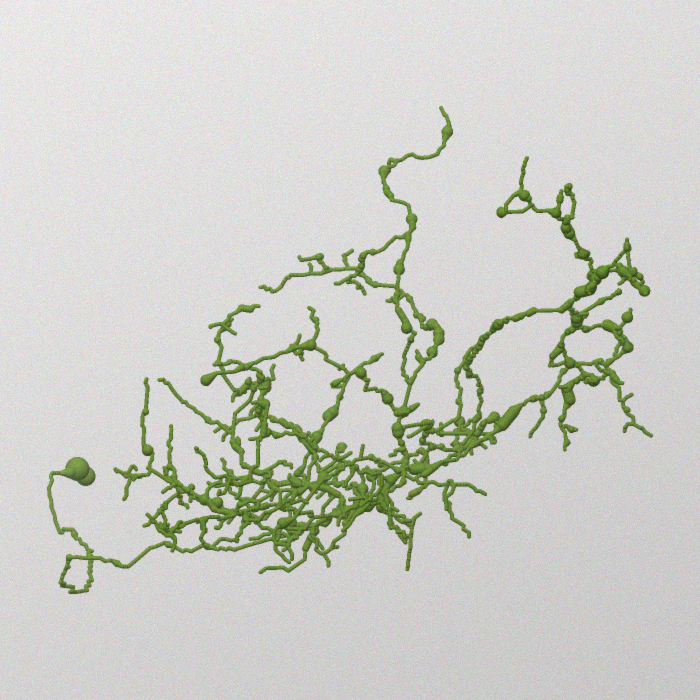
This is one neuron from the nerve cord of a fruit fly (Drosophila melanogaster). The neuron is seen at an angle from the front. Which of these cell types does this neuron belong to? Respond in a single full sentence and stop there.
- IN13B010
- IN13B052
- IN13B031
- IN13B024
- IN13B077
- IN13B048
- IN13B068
By cell type, this neuron is classified as IN13B077.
